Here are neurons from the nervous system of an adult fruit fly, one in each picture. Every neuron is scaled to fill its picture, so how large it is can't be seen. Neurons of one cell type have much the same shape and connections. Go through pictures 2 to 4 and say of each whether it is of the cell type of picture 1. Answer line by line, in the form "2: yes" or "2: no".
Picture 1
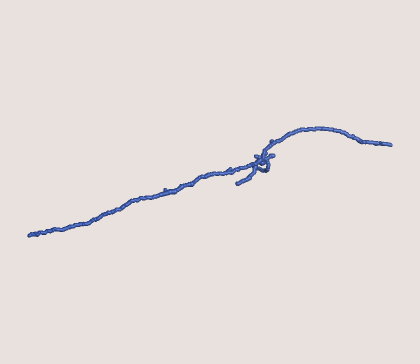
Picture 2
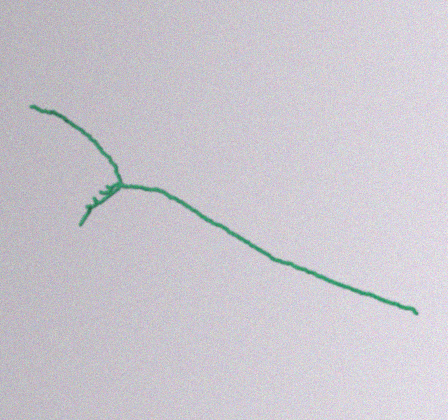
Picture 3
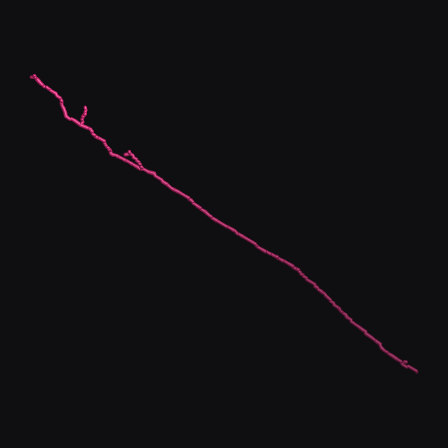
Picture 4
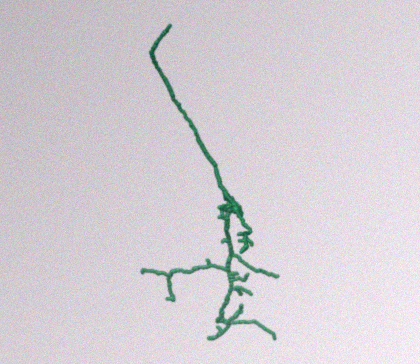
2: yes
3: no
4: no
